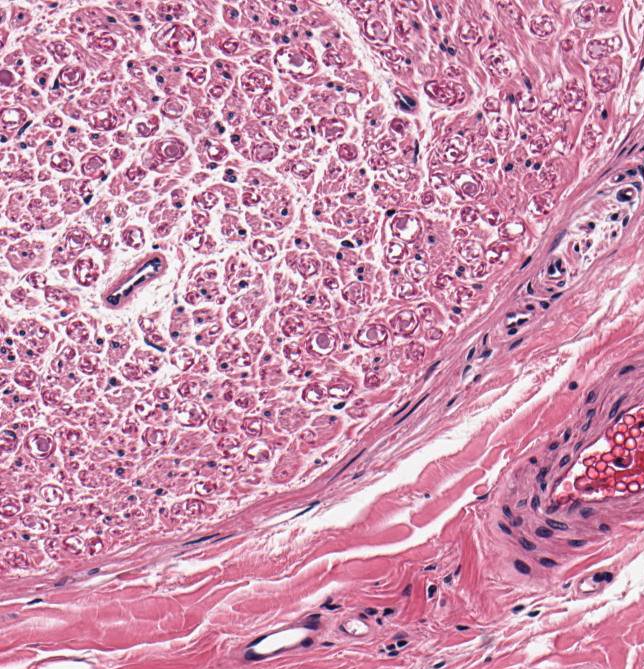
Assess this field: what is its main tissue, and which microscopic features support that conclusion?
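Shown here is a nerve fascicle: a large, rounded bundle of closely packed fibres fills the upper left two-thirds of the field. Its fibres, cut across, show as small round profiles, many with a central dot inside a pale ring.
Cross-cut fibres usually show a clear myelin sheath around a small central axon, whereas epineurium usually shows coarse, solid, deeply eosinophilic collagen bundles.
A thin layer of flattened cells with elongated nuclei runs along its lower right edge.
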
